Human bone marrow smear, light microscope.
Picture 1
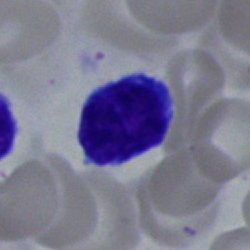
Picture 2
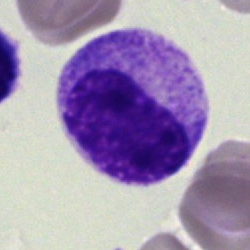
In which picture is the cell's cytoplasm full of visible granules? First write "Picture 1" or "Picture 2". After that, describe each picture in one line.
Picture 2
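In picture 1: No granules are seen in the cell.
In picture 2: Fine purple granules are scattered throughout the cytoplasm.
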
